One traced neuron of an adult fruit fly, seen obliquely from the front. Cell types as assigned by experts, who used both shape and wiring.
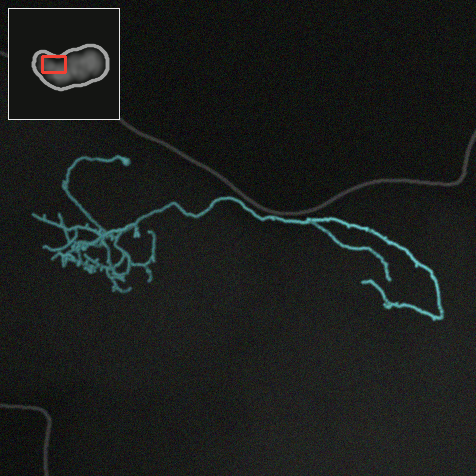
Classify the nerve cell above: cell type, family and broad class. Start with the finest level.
IN19B089; hemilineage 19B; nerve-cord intrinsic neuron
